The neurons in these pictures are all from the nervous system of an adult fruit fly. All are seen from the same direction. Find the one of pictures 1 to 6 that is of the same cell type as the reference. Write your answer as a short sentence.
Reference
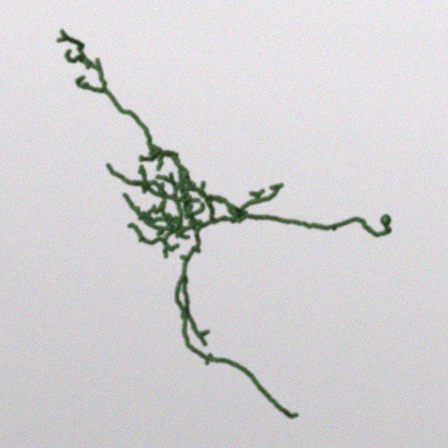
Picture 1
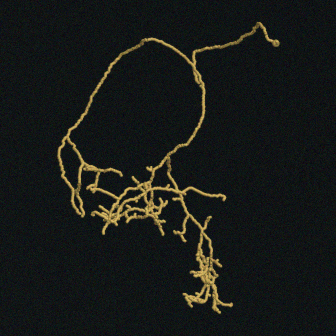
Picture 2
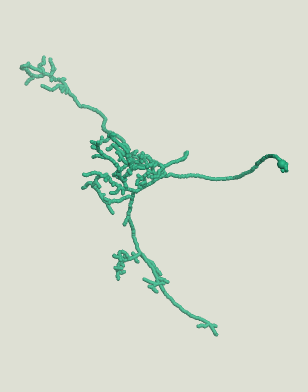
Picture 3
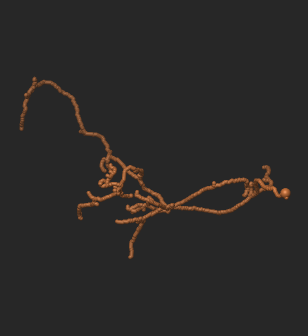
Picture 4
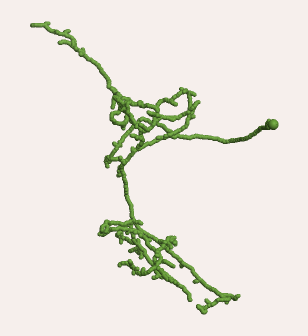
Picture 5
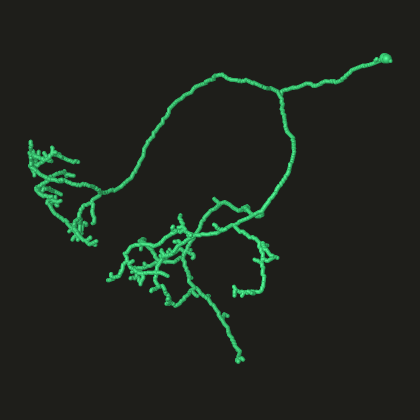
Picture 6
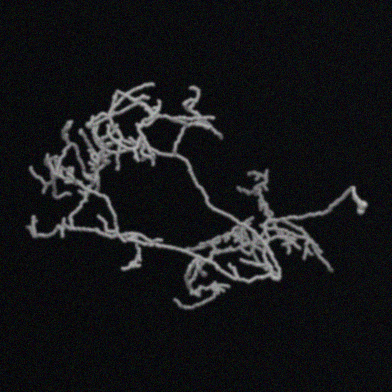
The neuron in picture 2 is of the same cell type.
